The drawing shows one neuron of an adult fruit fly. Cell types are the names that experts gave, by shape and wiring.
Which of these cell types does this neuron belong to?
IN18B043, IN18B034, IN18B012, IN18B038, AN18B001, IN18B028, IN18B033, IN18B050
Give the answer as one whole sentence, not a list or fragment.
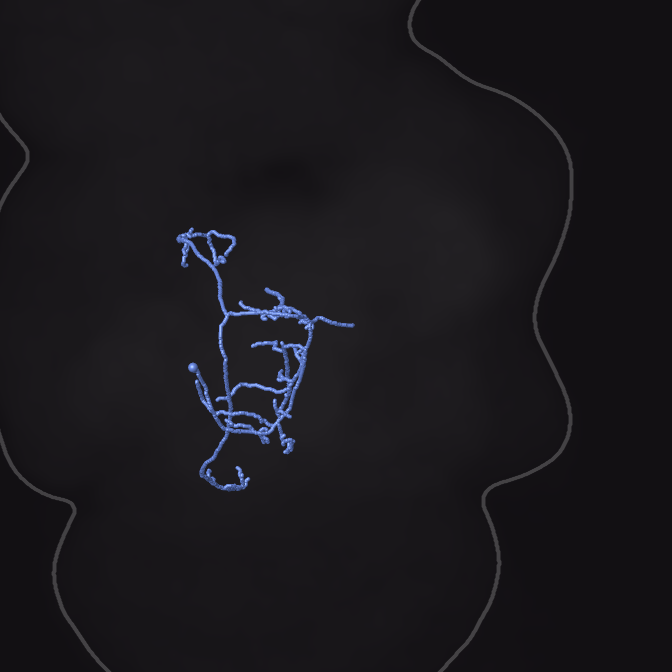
The cell type designation of this neuron is IN18B050.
